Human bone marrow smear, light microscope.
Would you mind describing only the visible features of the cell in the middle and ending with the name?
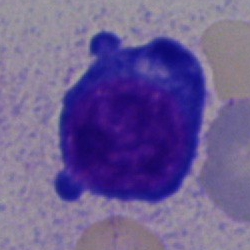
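You'll notice the outline is roughly round but uneven and knobby. Two small rounded blebs bulge out from the surface, one at the upper left and one at the lower left. At the top, above the nucleus, there's a paler patch in the cytoplasm. No granules are visible anywhere in that cytoplasm. It's a proerythroblast.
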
